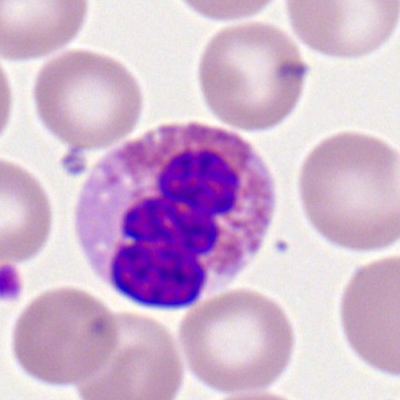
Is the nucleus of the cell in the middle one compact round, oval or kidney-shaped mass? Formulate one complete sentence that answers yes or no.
No, the cell's nucleus is segmented into two or more lobes.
